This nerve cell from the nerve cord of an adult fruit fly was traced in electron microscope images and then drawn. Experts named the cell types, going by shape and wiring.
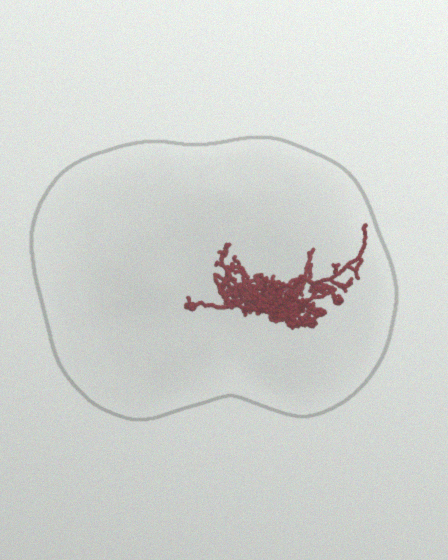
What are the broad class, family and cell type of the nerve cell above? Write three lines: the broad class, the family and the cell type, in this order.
nerve-cord intrinsic neuron
hemilineage 13B
IN13B026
